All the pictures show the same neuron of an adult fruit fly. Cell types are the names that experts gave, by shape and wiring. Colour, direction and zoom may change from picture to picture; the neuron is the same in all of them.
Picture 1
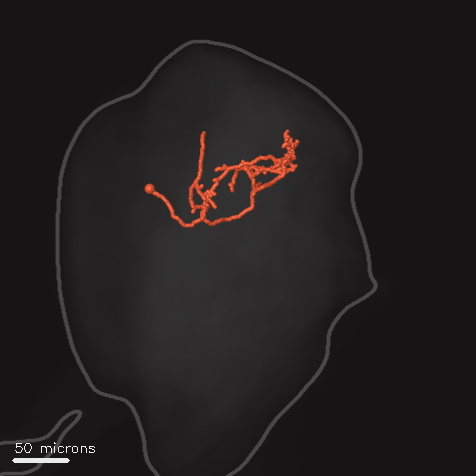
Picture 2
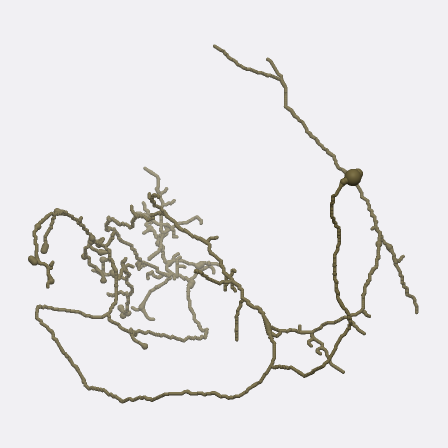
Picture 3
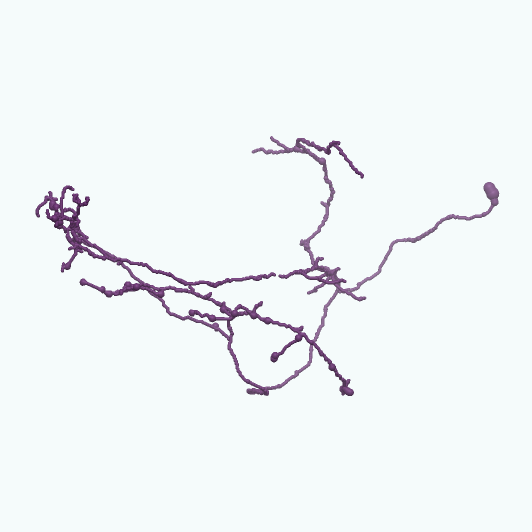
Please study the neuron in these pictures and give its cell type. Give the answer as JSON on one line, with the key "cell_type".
{"cell_type": "CB3900"}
